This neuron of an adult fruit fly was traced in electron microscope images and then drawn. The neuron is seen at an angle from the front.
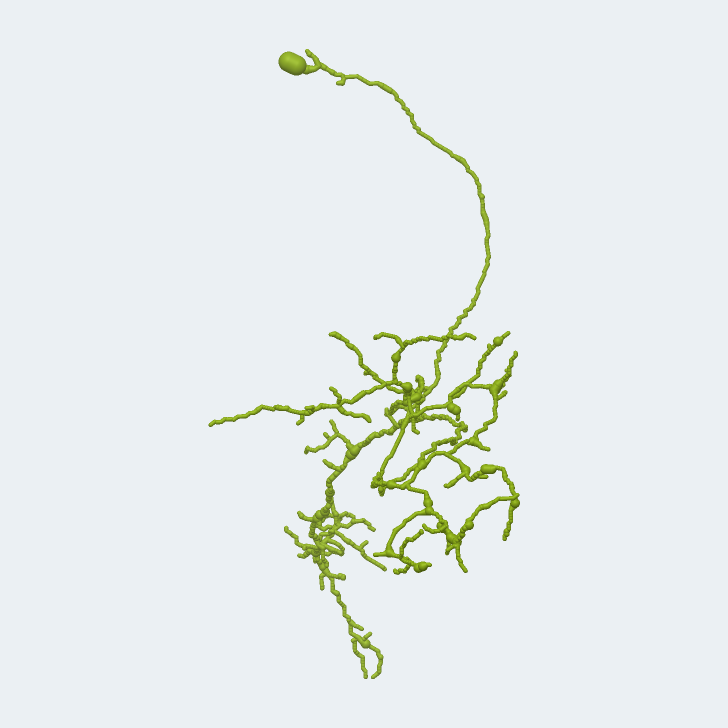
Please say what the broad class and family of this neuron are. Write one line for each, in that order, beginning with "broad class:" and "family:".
broad class: central-brain intrinsic neuron
family: hemilineage SLPad1_posterior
